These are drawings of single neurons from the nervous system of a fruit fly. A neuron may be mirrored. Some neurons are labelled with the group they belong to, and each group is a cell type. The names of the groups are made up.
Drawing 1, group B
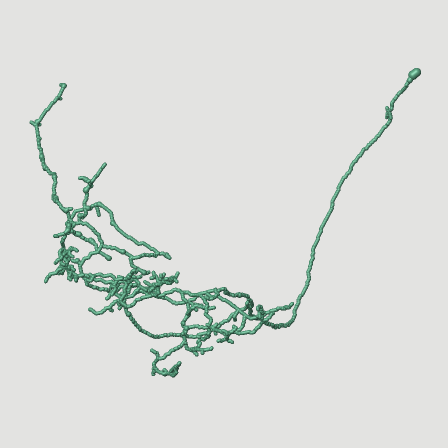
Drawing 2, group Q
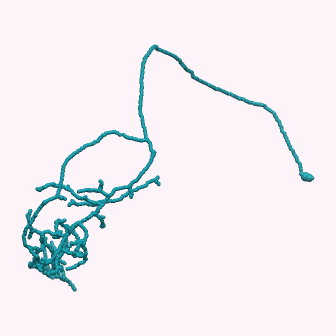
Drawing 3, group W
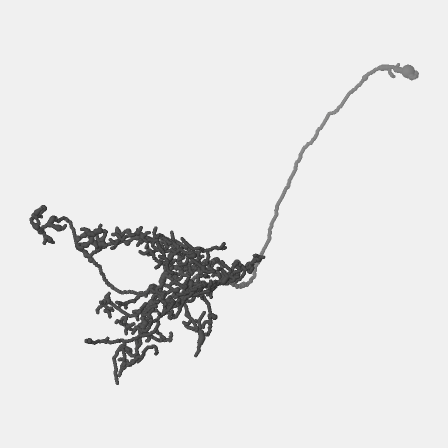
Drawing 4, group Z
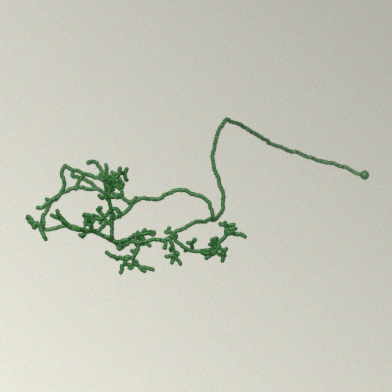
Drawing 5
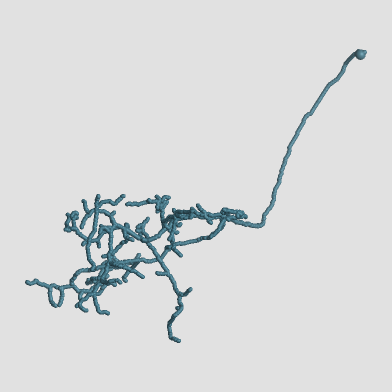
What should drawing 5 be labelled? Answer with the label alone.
group Z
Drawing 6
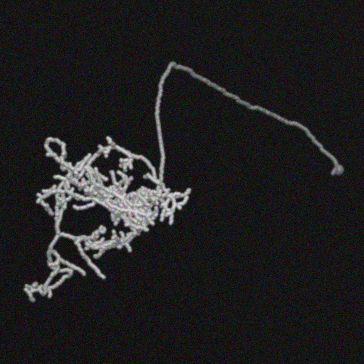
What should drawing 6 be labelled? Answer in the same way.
group W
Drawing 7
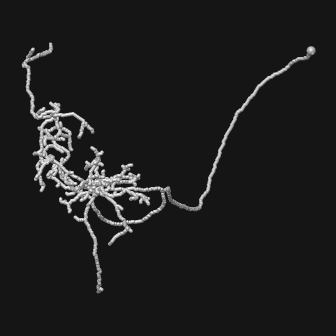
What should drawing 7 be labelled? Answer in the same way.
group B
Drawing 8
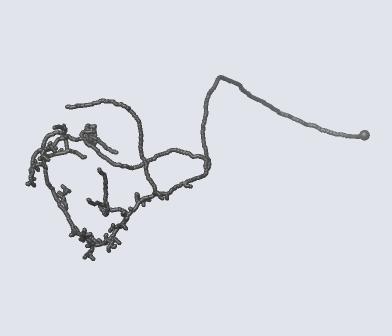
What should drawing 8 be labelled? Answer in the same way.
group Z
